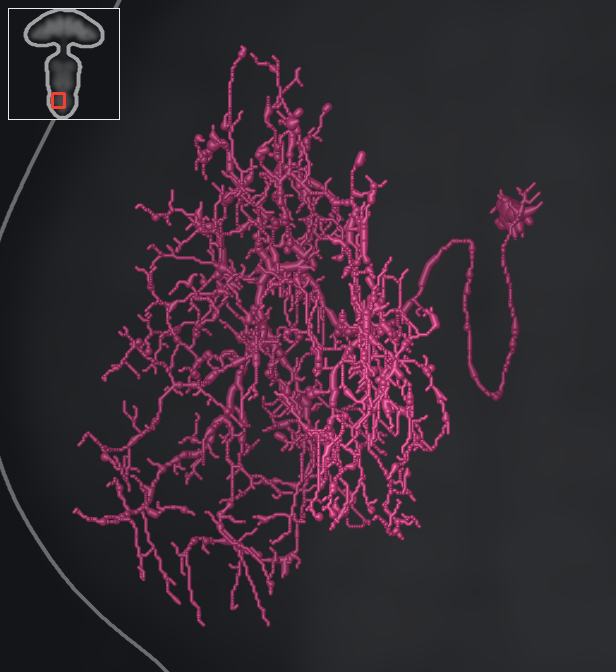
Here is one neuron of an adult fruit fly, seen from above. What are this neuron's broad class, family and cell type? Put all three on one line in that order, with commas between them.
nerve-cord intrinsic neuron, hemilineage 14A, IN14A005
